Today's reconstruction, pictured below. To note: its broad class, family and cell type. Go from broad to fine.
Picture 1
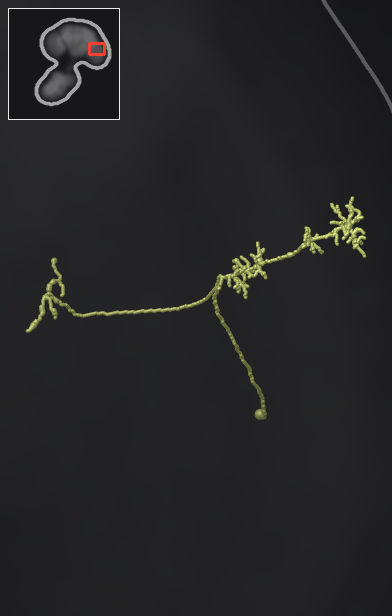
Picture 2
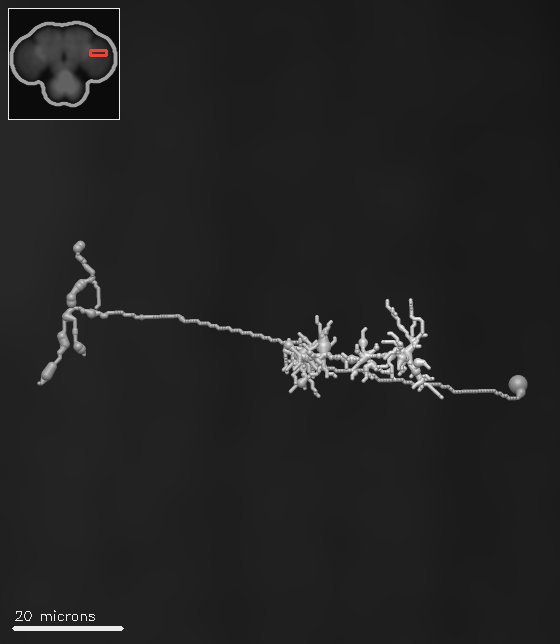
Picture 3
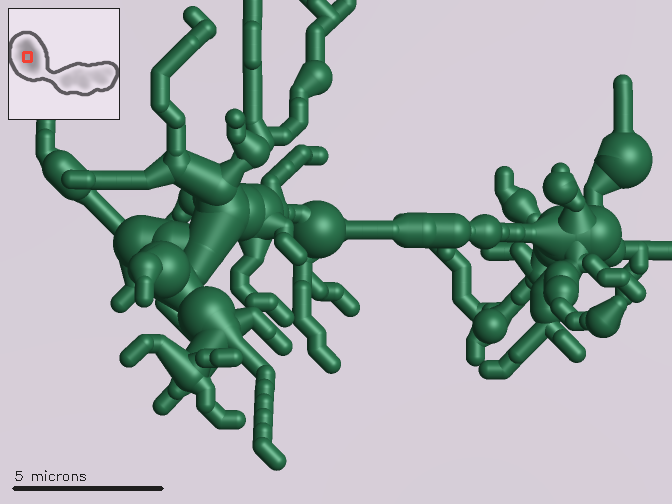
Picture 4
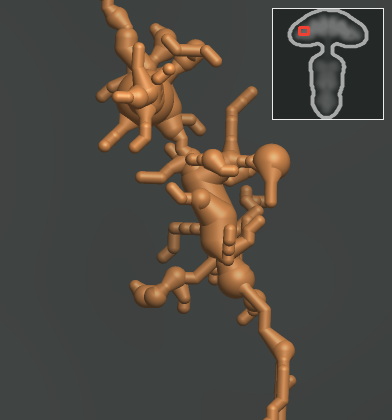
optic-lobe intrinsic neuron; T; T2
